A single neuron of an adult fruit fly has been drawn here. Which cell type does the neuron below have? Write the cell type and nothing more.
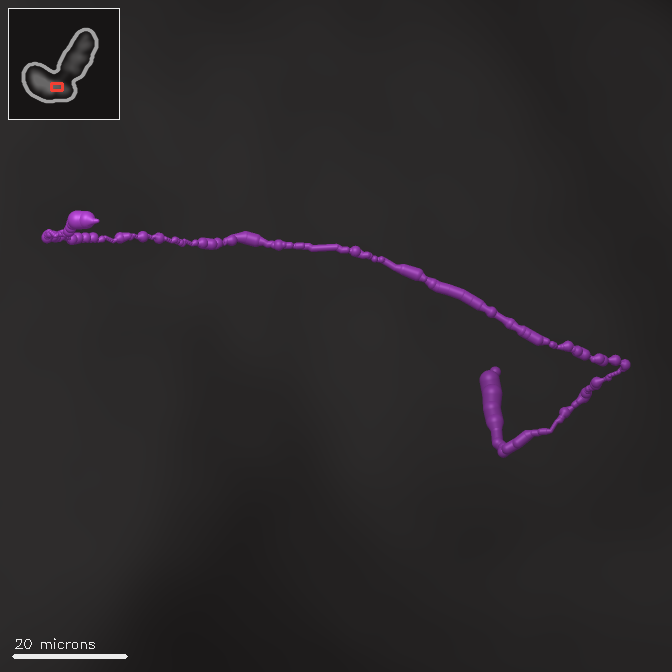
R8d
